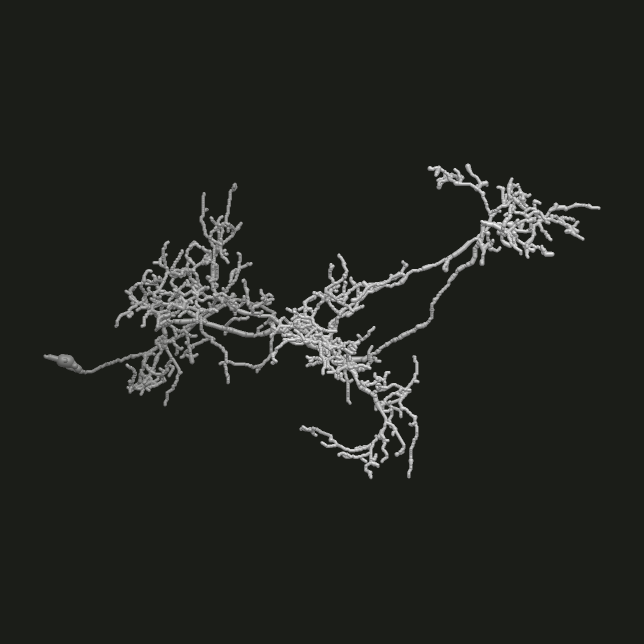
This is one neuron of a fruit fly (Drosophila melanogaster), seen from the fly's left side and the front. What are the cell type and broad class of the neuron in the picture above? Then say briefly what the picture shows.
It is of cell type CRE050. Its broad class is central-brain intrinsic neuron. The cell body can be seen on the left of the picture. More than a hundred branch ends can be seen.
